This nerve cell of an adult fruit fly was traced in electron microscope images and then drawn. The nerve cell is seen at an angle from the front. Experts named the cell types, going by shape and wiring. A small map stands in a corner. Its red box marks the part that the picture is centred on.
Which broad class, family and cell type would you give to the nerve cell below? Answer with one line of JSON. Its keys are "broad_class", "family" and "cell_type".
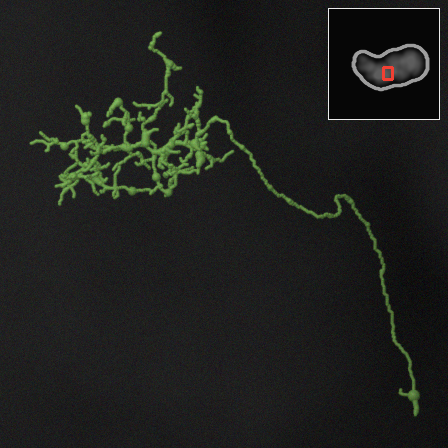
{"broad_class": "optic-lobe intrinsic neuron", "family": "Li", "cell_type": "Li22"}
